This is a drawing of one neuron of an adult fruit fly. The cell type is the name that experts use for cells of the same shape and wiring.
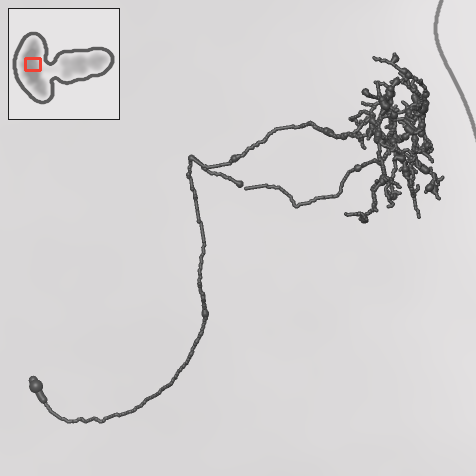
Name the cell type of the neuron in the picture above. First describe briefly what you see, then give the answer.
It lies in the brain. Its cell body lies at the lower left of the picture. The picture shows dozens of branch ends. This is a central-brain intrinsic neuron. The cell type is CB3740.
